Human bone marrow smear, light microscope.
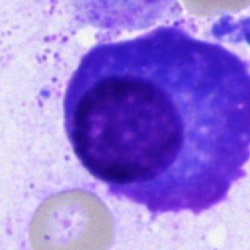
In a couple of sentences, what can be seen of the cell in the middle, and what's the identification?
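Along its lower right edge, the irregular outline of the cell carries small bumps. The nucleus lies toward the left side of the cell. Plentiful cytoplasm forms a broad band on the right side of the nucleus and stains a deep, intense blue. The cell shown is a plasma cell.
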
